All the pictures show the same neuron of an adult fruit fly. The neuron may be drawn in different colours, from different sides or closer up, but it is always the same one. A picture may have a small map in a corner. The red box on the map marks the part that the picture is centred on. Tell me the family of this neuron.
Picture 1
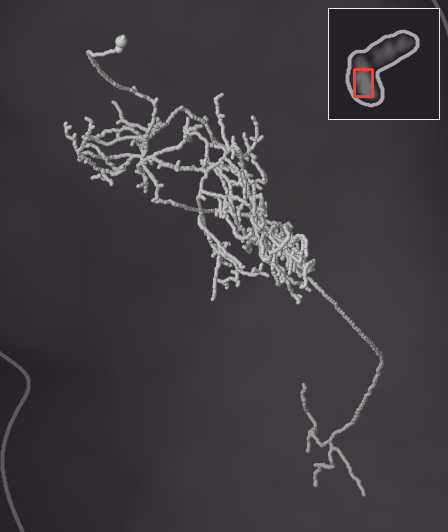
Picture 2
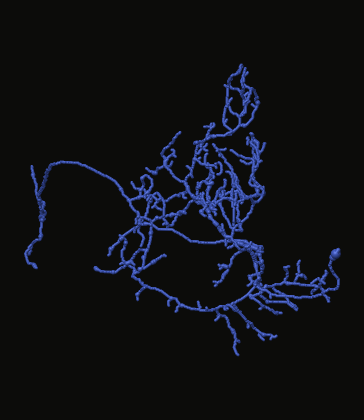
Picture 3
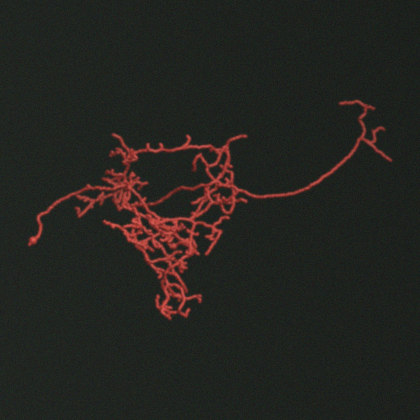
hemilineage VLPl2_medial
